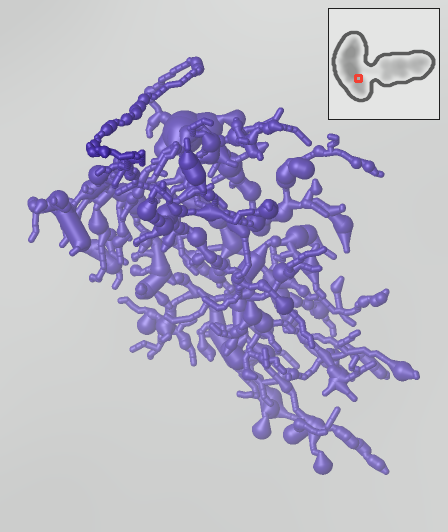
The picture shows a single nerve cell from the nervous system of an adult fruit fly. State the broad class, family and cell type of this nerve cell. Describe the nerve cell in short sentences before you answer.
It is in the brain and does not reach the nerve cord. The picture shows dozens of branch ends. This is an optic-lobe intrinsic neuron. Its family is Li. It is of cell type Li14.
